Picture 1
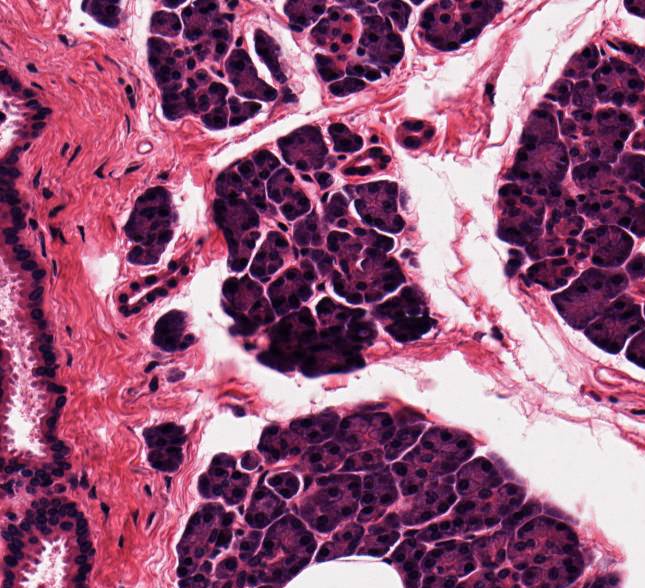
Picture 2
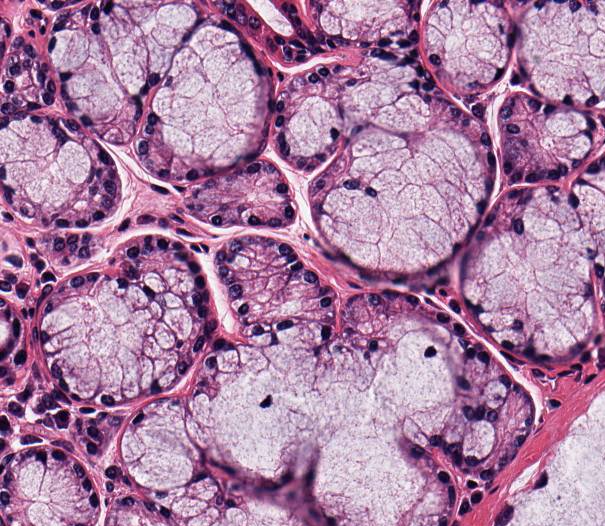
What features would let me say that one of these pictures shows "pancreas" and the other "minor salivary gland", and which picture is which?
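Of the two, picture 1 is pancreas and picture 2 is minor salivary gland. In the pancreas, glandular tissue forms separate lobules of closely packed acini divided by connective tissue septa; the acinar cells have deeply purple cytoplasm and round nuclei toward their bases, and a large duct lined by columnar epithelium runs along the left edge. In the minor salivary gland, packed rounded glandular units are separated by thin pink septa, and most cells are mucous cells with pale, foamy, faintly grey-purple cytoplasm and dark, flattened nuclei pressed against the base at the outer edge of each unit. Some units, mainly in the left half, have groups of smaller cells with round nuclei and pinker cytoplasm at their edges.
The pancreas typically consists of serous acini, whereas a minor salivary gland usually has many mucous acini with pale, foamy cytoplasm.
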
